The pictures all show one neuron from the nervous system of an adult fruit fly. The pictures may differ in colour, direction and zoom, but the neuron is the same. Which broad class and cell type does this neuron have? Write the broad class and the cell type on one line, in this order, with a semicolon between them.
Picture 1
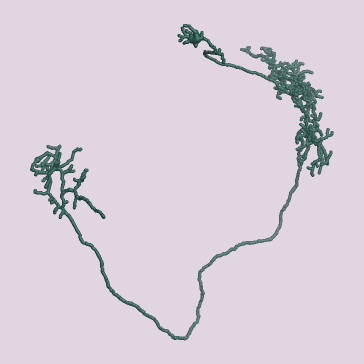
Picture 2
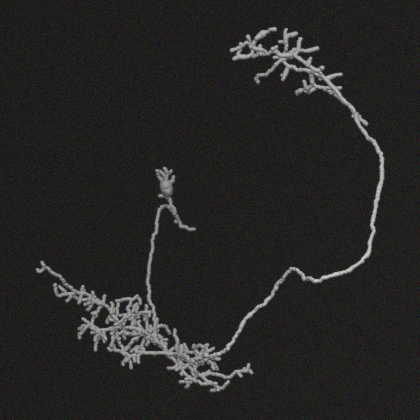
central-brain intrinsic neuron; GNG233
